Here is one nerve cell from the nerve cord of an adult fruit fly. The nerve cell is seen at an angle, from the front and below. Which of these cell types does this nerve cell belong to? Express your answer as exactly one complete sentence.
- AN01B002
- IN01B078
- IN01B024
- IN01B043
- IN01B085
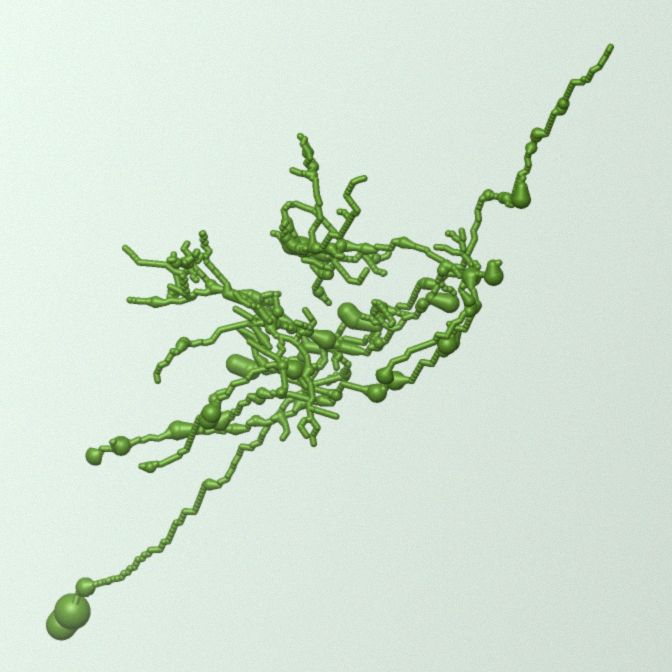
Under cell type classification, the nerve cell is IN01B078.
